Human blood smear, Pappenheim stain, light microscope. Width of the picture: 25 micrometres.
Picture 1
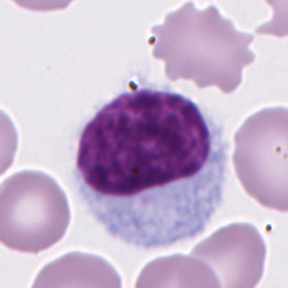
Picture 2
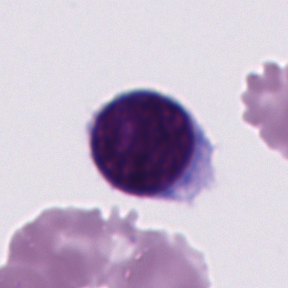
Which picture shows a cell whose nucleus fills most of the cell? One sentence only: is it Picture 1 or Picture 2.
The nucleus occupies most of the cell in picture 2.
